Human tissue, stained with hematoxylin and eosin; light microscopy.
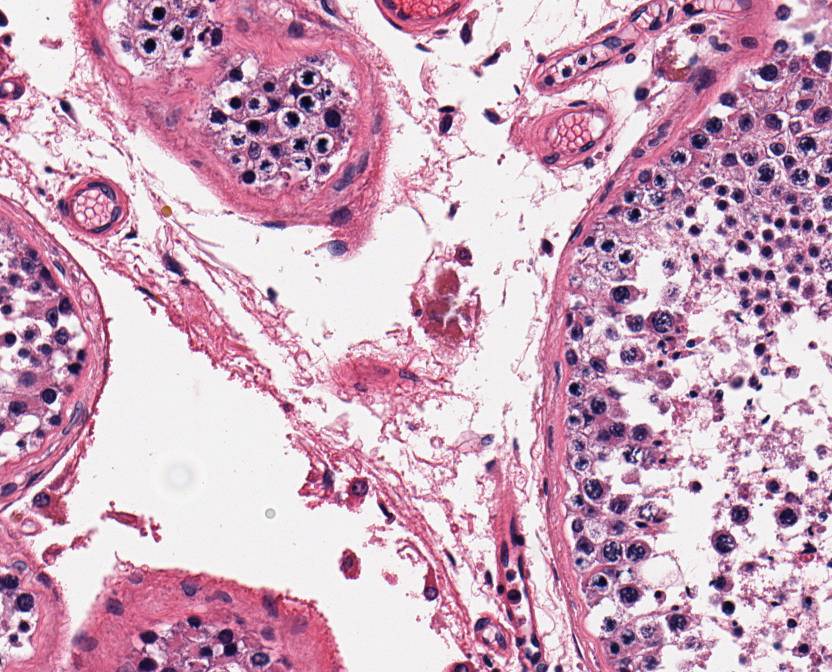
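Testis: several rounded tubules cut across, largest filling the right third. Linings: stratified epithelium of rounded cells, many layers deep. Right-hand tubule: many middle-layer cells show large round nuclei, coarse, dark, clumped chromatin. Pink fibrous tissue with flattened nuclei bounds each, thickest around the top tubule.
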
